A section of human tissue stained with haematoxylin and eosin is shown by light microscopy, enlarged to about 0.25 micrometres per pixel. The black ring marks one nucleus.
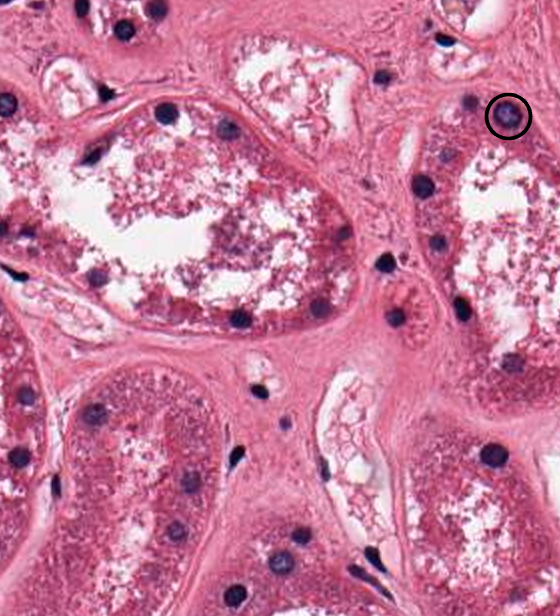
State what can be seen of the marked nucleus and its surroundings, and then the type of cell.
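The nucleus is dark purple, but not evenly so: its rim is darker and its middle looks slightly paler and mottled. The nucleus lies at the outer edge of the cell, right next to the band of pink fibres that separates this tubule from its neighbours. The marked cell is a proximal tubule cell.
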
